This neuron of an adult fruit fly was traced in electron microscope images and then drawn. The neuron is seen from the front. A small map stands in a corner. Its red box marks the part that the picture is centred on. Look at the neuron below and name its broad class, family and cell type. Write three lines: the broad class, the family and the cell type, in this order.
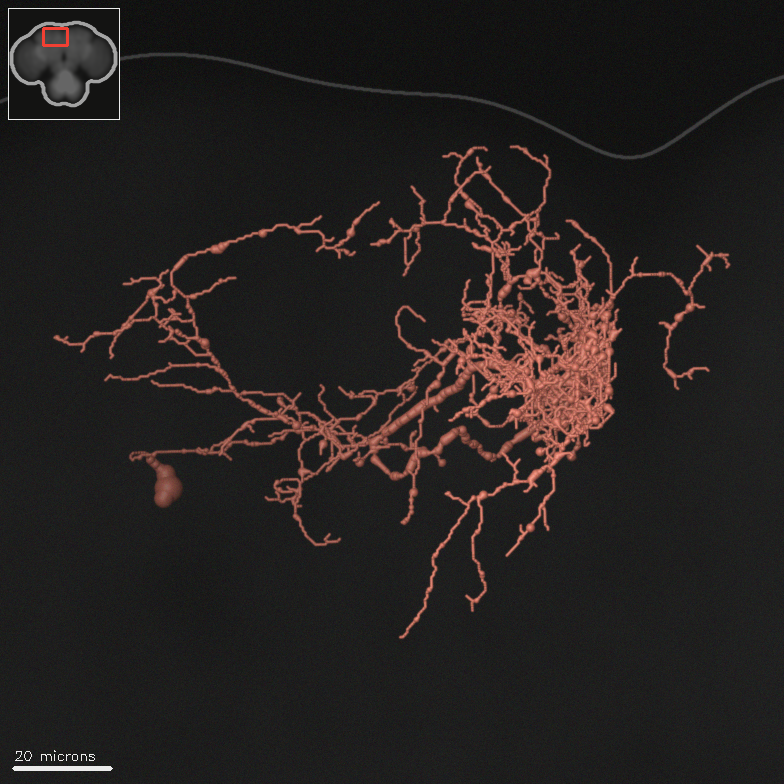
central-brain intrinsic neuron
hemilineage SMPpv2_dorsal
SMP253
